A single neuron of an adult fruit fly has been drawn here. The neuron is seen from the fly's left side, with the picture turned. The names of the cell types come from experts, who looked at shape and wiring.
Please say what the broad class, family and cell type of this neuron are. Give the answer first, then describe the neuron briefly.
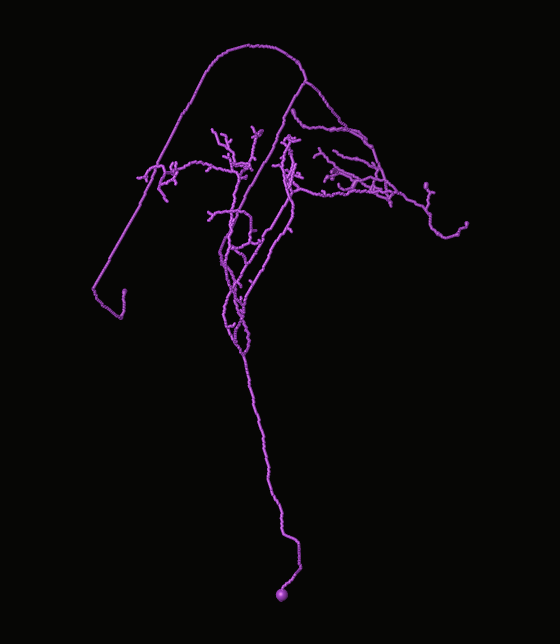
Its broad class is central-brain intrinsic neuron. The family is hemilineage VLPl&p1_posterior. Its cell type is SMP571. The cell body is at the bottom of the picture. As drawn here it is taller than it is wide.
